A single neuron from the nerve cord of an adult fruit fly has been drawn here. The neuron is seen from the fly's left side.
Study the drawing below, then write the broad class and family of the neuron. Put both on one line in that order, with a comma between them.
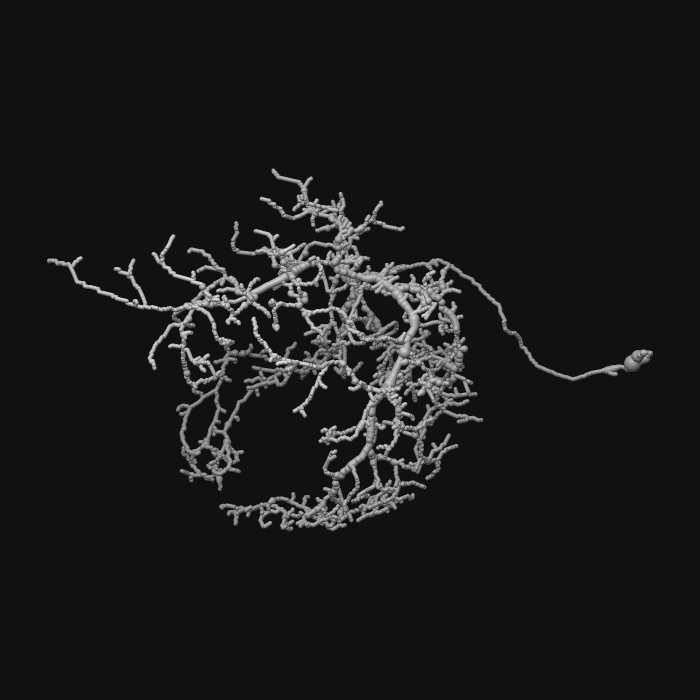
nerve-cord intrinsic neuron, hemilineage 20A.22A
